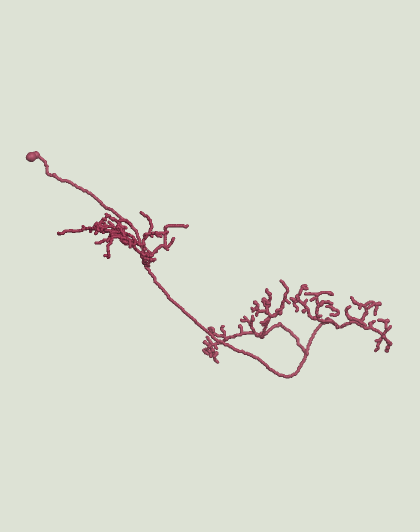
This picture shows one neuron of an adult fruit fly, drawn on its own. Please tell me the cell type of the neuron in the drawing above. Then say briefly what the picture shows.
The cell type is FB8A. It is a central-brain intrinsic neuron. The picture shows dozens of branch ends. In this view it is wider than it is tall.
